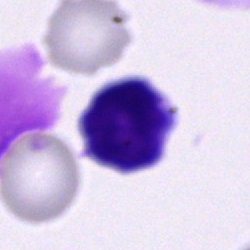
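Lymphocyte, centre of a stained human bone marrow smear. The lymphocyte's outline is angular and faintly scalloped rather than smoothly round. It stains a deep, nearly uniform dark blue-purple throughout. No vacuoles are visible. A short, thin purple wisp extends from the lower left edge.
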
